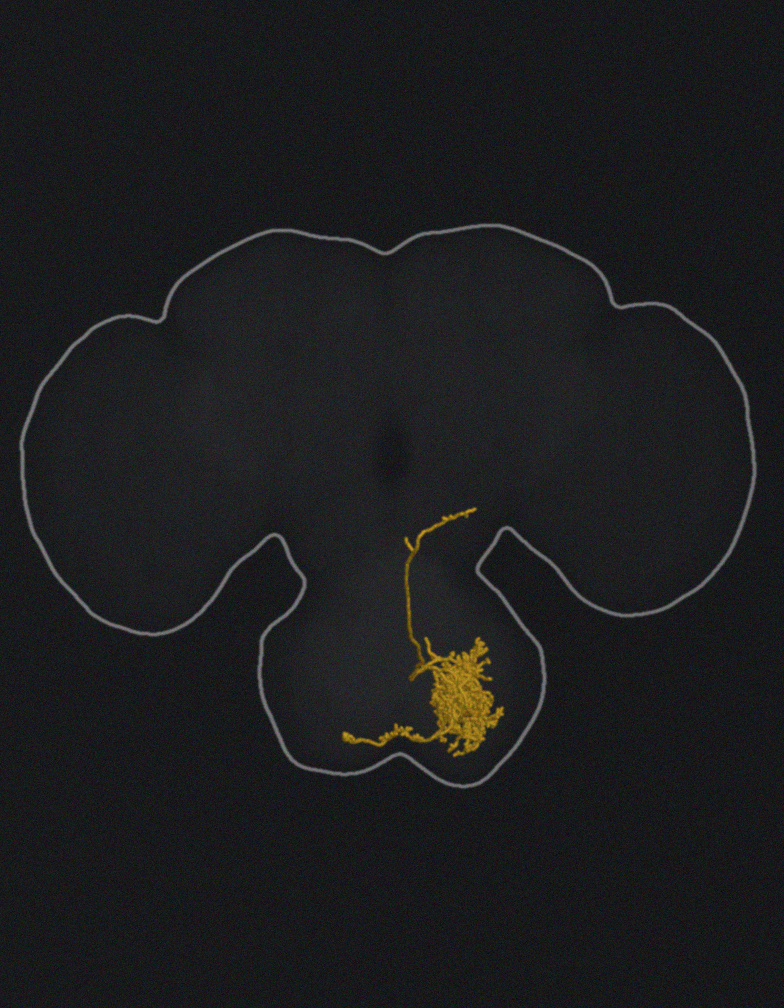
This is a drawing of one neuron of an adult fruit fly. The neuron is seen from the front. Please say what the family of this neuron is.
hemilineage 14A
